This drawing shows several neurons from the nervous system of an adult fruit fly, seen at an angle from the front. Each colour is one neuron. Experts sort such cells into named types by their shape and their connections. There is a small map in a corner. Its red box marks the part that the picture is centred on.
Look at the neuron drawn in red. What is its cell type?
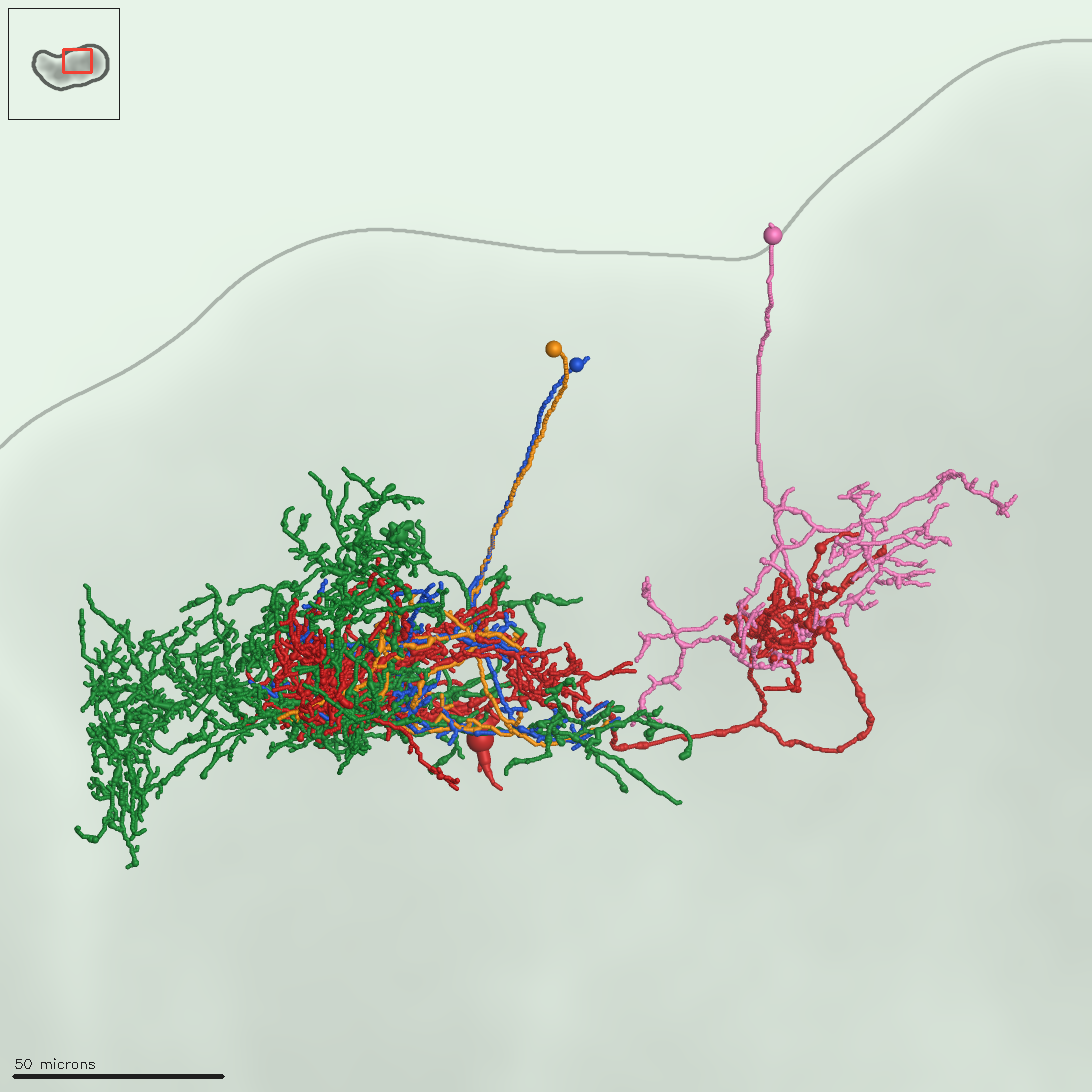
IB065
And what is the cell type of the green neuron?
PLP144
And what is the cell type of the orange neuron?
CL238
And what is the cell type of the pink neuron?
CL239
